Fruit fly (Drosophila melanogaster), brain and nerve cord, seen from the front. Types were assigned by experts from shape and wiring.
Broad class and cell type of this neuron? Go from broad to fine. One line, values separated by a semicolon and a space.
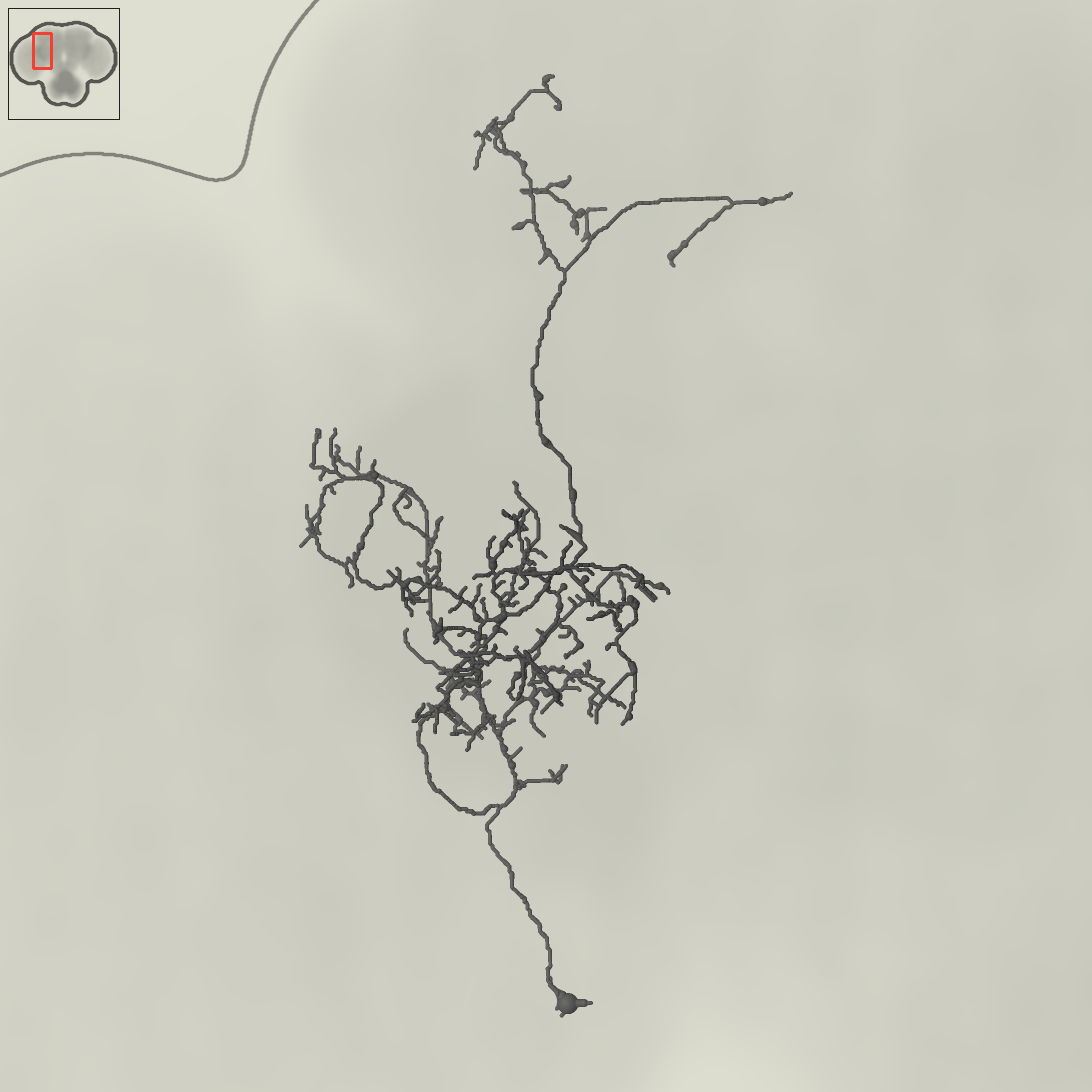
central-brain intrinsic neuron; AVLP345_a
